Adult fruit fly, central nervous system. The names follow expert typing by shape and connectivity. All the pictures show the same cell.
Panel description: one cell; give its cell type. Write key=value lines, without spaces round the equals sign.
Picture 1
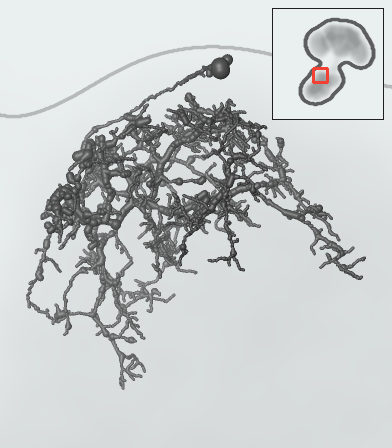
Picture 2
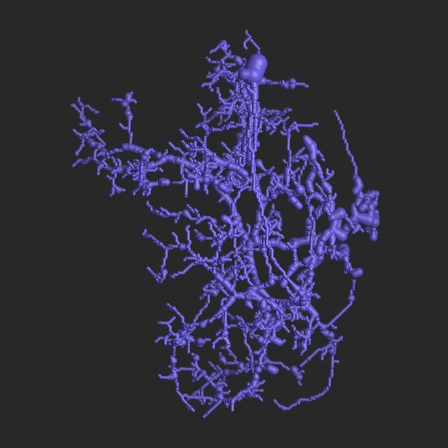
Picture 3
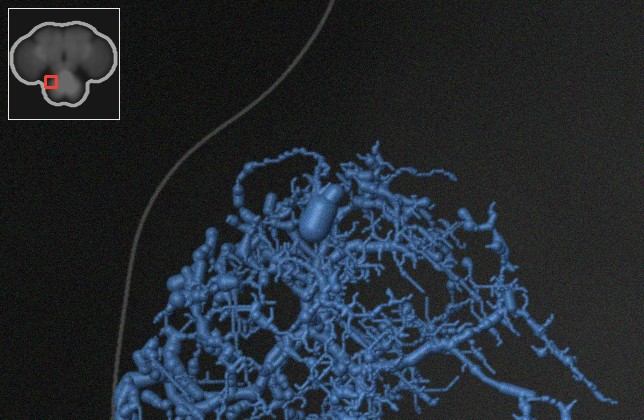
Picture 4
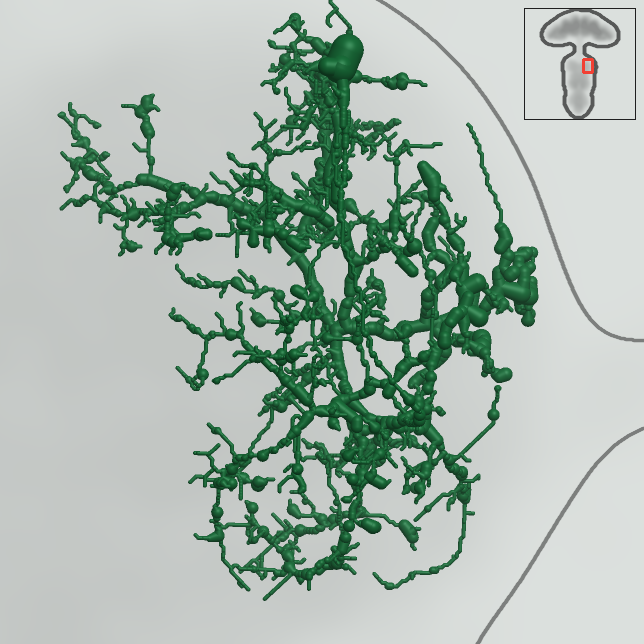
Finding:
cell_type=IN19A016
